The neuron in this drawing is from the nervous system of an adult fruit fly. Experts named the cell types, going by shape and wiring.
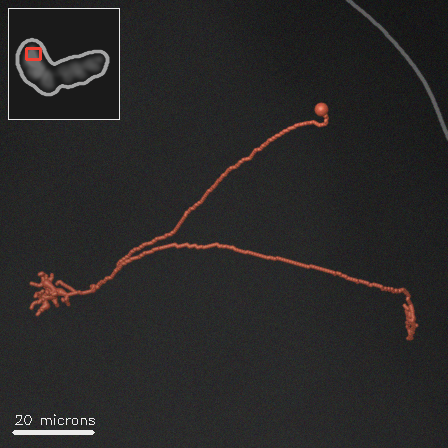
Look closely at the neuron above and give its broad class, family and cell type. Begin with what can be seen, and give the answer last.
The cell body is at the upper right of the picture. By the scale bar it is about 100 microns wide in this view. Its broad class is optic-lobe intrinsic neuron. Its family is T. It is of cell type T3.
